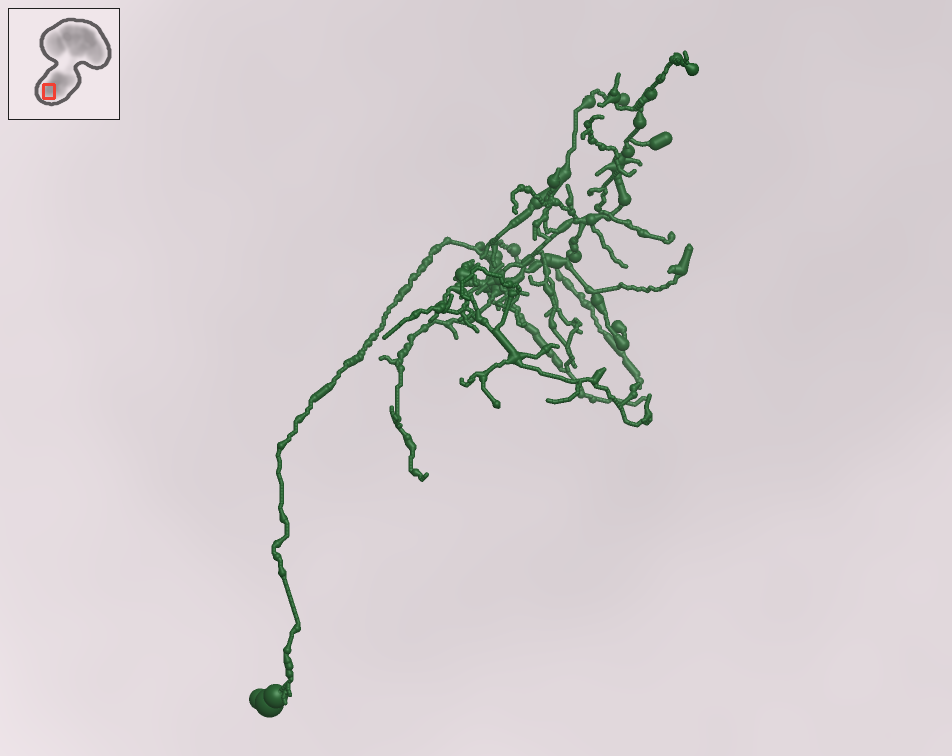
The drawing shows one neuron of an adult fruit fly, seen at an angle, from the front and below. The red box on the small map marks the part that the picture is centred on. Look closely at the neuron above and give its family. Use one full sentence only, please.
In family hemilineage 02A, this neuron is included.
